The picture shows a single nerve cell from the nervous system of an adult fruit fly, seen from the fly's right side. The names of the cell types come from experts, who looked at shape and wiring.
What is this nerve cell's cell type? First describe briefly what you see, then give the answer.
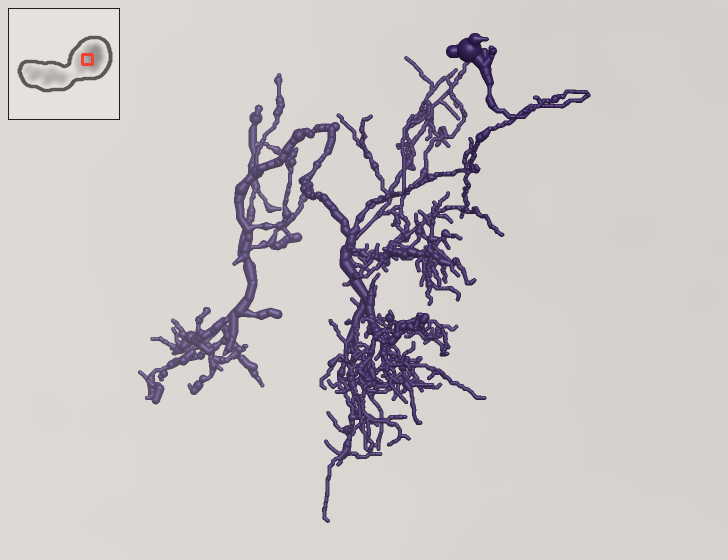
In this view it is about as wide as it is tall. It is a central-brain intrinsic neuron. Its cell type is PS174.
